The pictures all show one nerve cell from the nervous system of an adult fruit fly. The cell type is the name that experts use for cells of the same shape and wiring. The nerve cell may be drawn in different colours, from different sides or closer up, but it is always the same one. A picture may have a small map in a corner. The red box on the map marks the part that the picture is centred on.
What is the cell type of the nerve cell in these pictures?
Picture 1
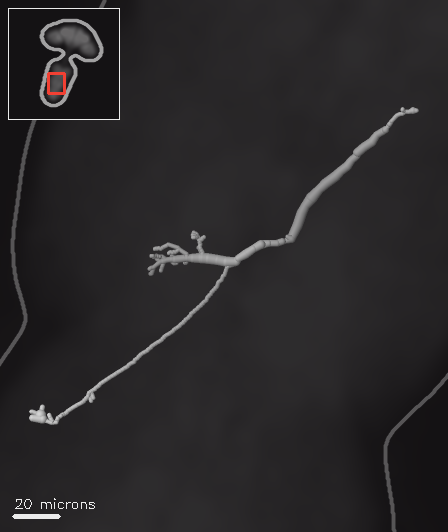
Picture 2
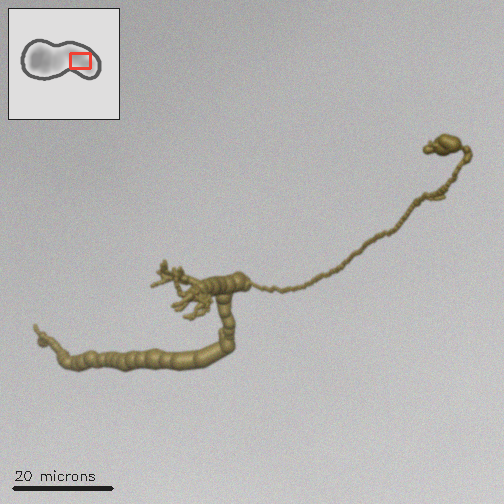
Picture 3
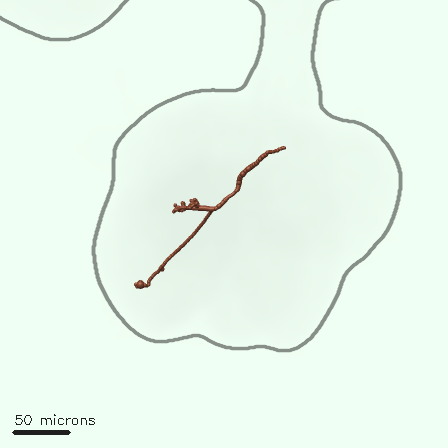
IN08B036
